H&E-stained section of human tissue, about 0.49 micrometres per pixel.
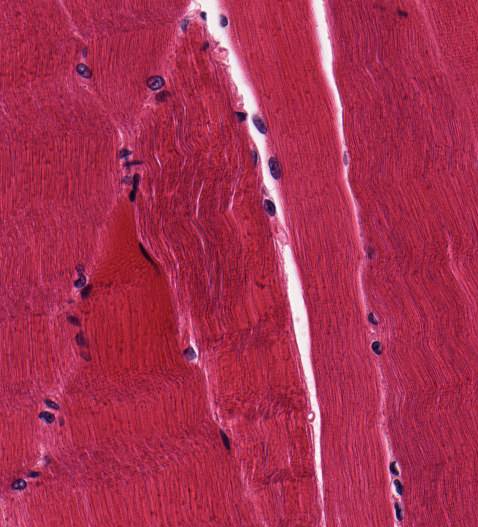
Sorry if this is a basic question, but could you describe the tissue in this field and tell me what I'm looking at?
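You can make out fine transverse cross-striations in the fibres, and the fibre cytoplasm takes a deep pink-red stain. Their nuclei are dark and oval, sitting at the fibre edges rather than in the centres. The fibre in the middle of the field has wavy, crinkled striations. It's skeletal muscle.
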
